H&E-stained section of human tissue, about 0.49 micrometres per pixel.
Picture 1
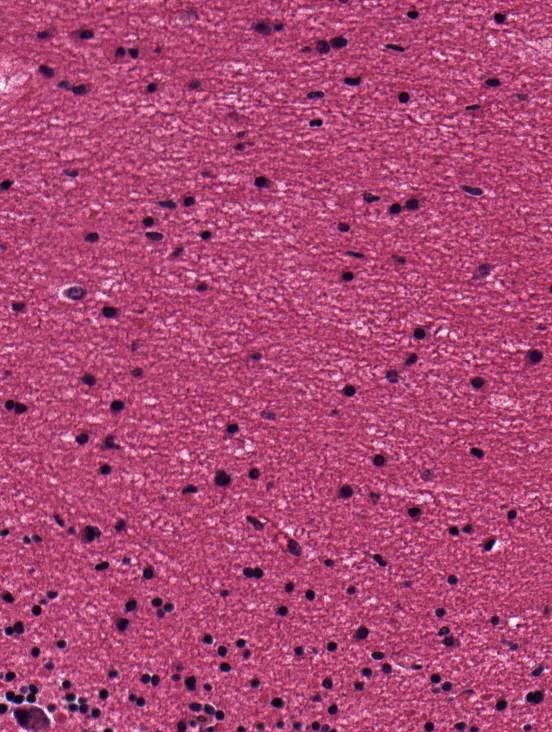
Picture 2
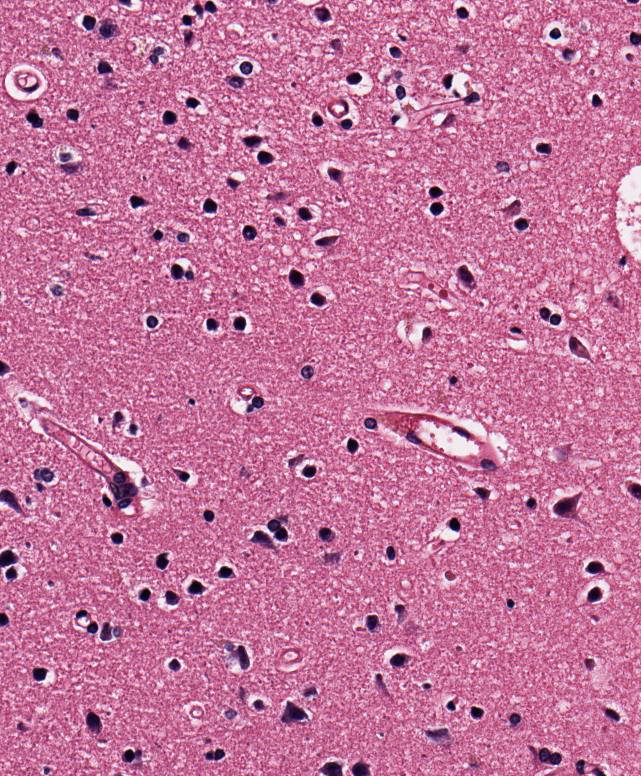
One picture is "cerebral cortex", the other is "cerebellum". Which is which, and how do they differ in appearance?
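Here you have cerebellum in picture 1 and cerebral cortex in picture 2. Start with the cerebellum: notice how the nuclei become more numerous toward the bottom of the field. Most are small, round and darkly stained, with little cytoplasm around them, and a few elongated, spindle-shaped nuclei are scattered among them. The pink background is pitted with many tiny clear spaces, so it looks finely vacuolated.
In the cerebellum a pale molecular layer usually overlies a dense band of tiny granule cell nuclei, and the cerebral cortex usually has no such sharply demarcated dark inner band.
Now look at the cerebral cortex, where a fairly uniform, finely granular pink matrix holds cells scattered singly, with no organised units. Its small, round, dark-staining nuclei with little cytoplasm are spread evenly across the field instead of gathering toward one edge. Many cells and both central vessels sit in clear empty halos where the tissue has shrunk away from them.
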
